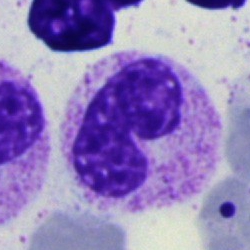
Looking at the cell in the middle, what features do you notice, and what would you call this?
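Looking closely, I see a kidney-shaped nucleus with a notch on its right side. Its chromatin is dark purple and gathered into clumps. Around it, the cytoplasm is pale pinkish-lilac, with fine pink-violet granules scattered all through it. So this is a band neutrophil.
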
